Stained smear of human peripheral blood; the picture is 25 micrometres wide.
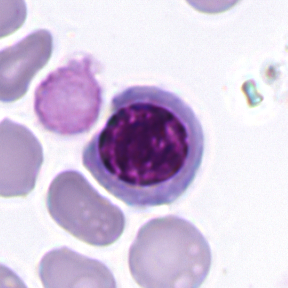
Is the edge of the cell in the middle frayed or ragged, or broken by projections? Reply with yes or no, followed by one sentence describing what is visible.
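No. The cell outline is smooth and round, without surface projections.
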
